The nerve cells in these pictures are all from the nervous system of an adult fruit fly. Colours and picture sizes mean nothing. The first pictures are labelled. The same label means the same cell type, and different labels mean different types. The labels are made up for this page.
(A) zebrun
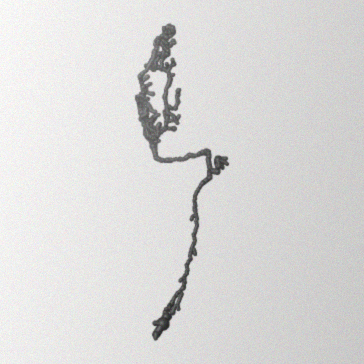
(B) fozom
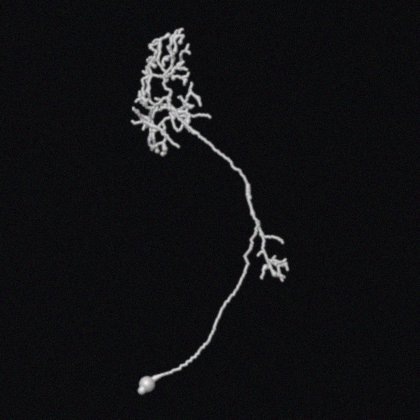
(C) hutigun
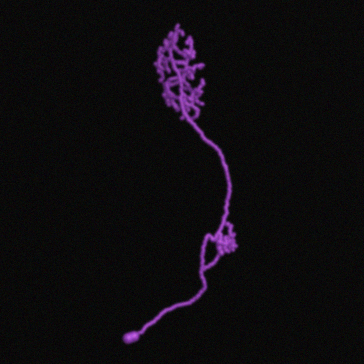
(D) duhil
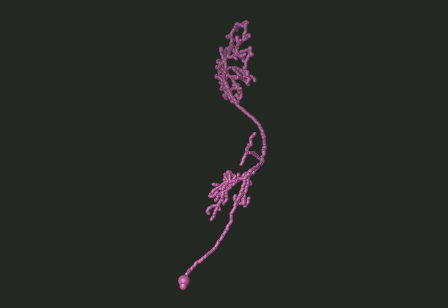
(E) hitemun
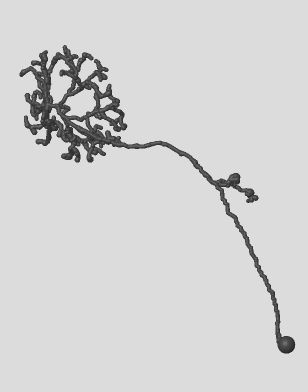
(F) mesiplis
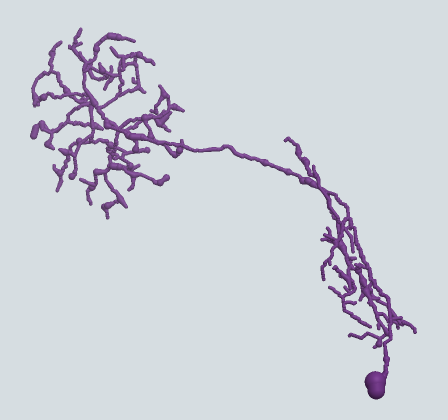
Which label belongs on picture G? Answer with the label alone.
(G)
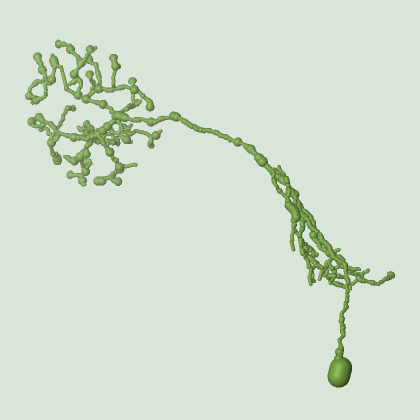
mesiplis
